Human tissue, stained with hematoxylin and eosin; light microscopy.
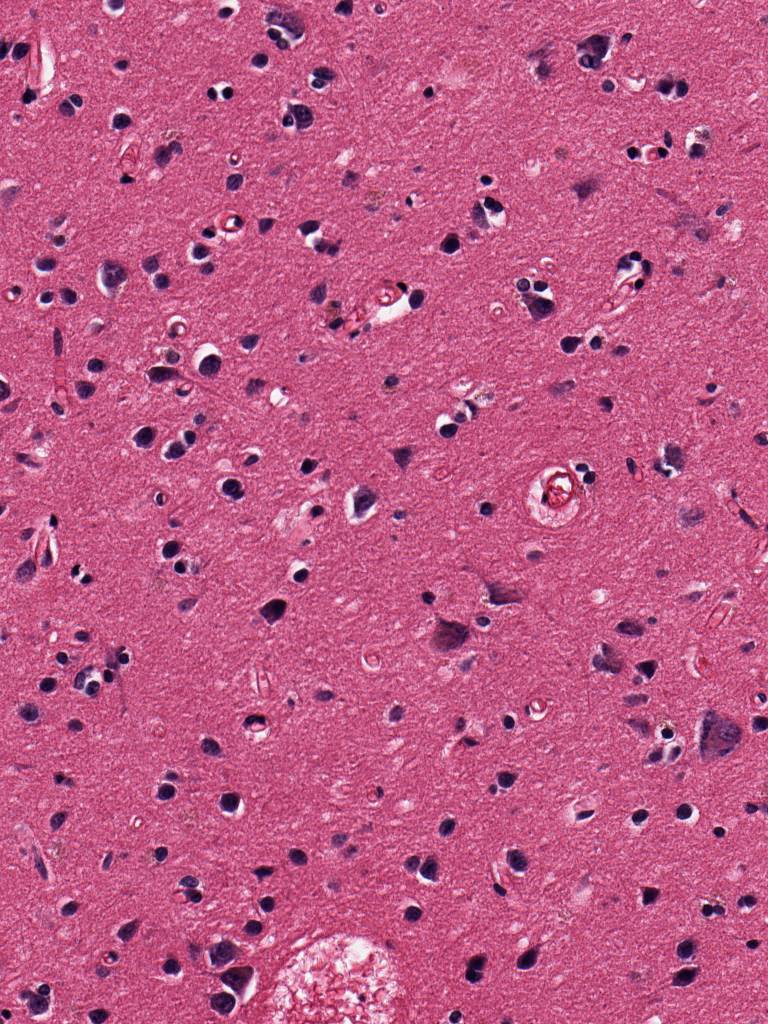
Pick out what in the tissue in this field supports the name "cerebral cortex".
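This cerebral cortex has a finely granular pink background throughout, its cells scattered in no organised units. Most cells are small, with round, dark-staining nuclei and little visible cytoplasm. A few larger triangular cell bodies with purple cytoplasm lie among them, one of the plainest near the right edge, lower half.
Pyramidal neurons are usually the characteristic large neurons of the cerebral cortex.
The larger cells fit that. A pale, bubbly rounded area sits at the bottom edge near the centre.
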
